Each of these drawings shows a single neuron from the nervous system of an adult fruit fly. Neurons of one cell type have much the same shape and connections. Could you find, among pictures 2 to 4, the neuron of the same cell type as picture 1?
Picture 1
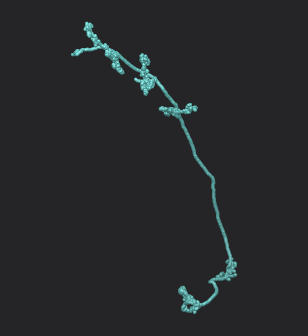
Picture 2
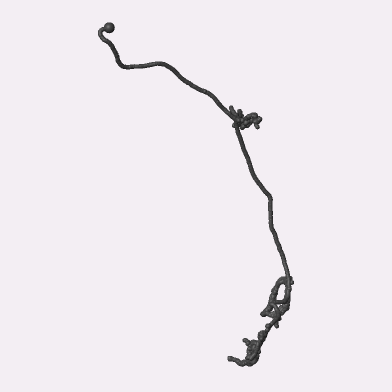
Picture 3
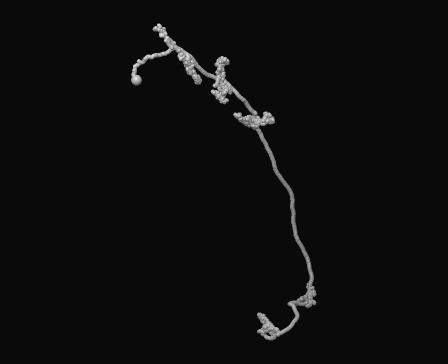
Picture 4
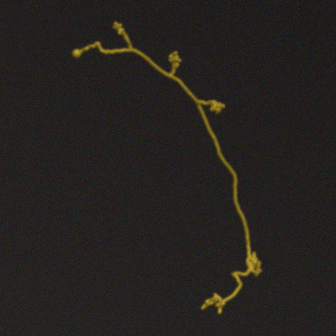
Picture 3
